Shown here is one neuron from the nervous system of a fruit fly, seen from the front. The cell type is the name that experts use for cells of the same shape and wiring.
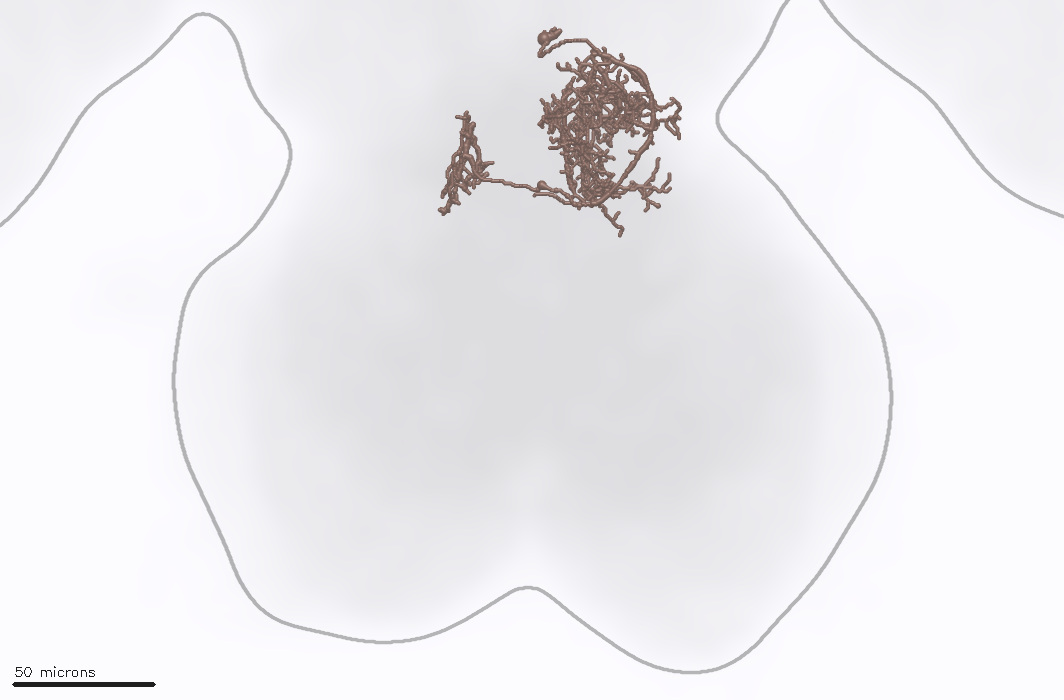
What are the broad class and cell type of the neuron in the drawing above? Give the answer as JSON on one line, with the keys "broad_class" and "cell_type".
{"broad_class": "nerve-cord intrinsic neuron", "cell_type": "INXXX228"}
